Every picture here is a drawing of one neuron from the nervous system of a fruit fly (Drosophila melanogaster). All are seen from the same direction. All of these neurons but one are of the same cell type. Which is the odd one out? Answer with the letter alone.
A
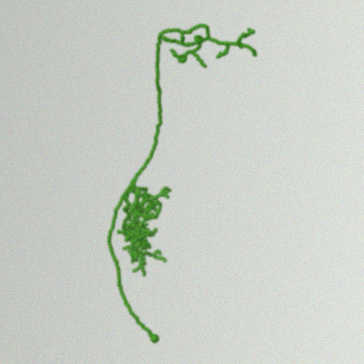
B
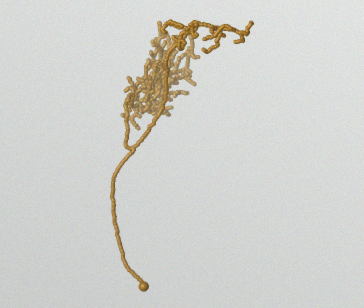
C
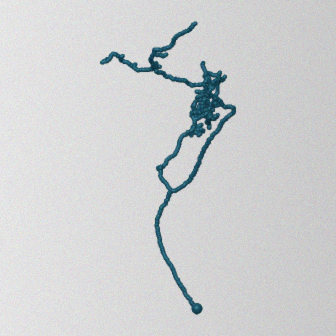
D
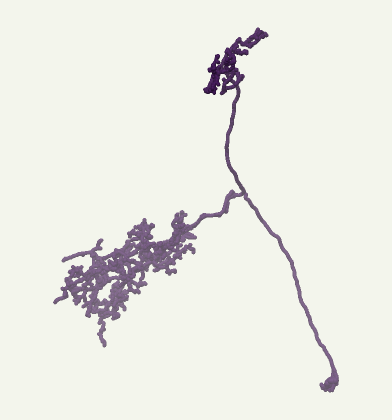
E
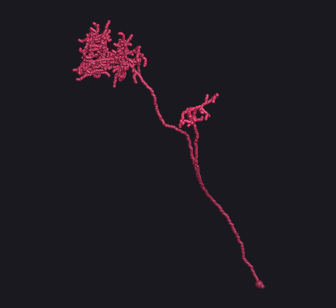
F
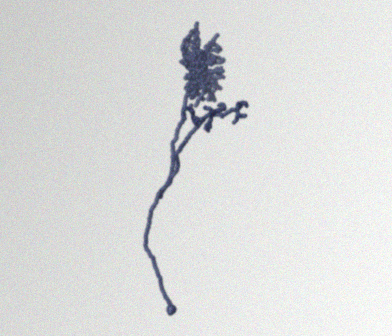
C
